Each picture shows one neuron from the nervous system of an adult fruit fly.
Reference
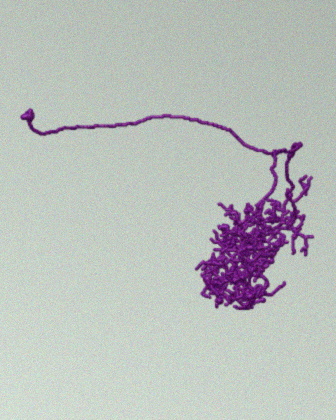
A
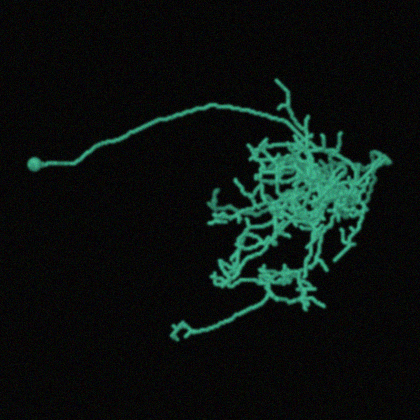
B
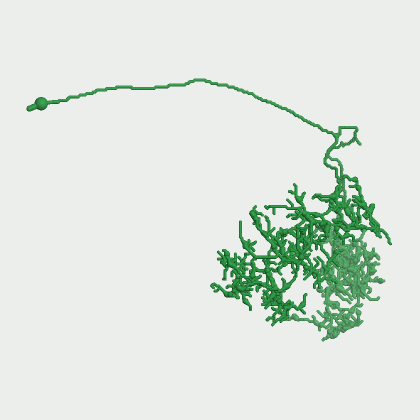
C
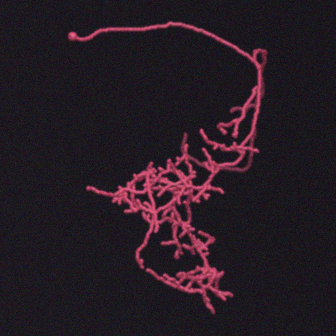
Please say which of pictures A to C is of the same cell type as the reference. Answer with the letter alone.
B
